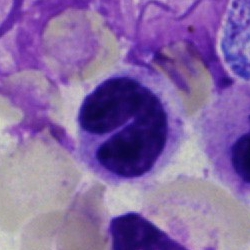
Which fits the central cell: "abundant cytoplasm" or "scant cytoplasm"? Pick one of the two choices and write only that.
Scant cytoplasm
